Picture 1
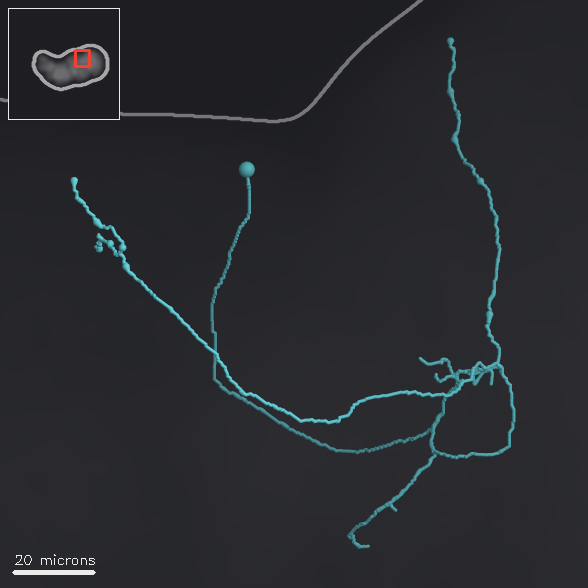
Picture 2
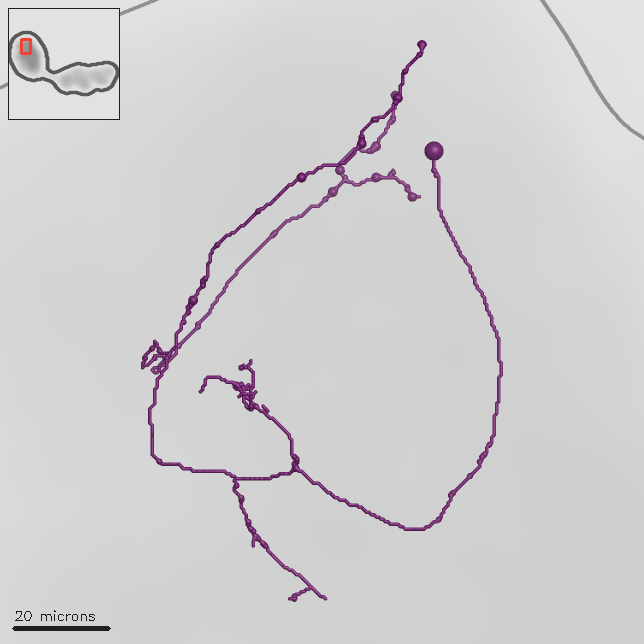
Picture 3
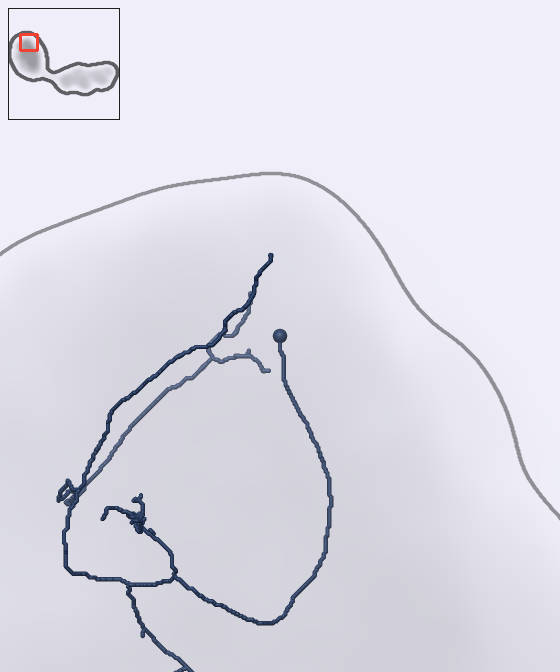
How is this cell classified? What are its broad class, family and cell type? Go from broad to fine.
central-brain intrinsic neuron; class CX; FS3_d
